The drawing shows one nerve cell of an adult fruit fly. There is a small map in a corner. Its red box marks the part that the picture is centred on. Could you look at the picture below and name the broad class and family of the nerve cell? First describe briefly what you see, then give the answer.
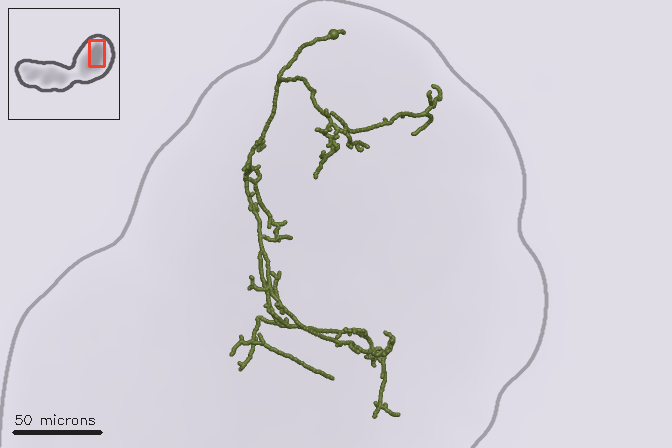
The cell body can be seen at the top of the picture. From top to bottom in the picture it spans about 200 microns. This is a visual projection neuron. The family is hemilineage SLPpl1.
